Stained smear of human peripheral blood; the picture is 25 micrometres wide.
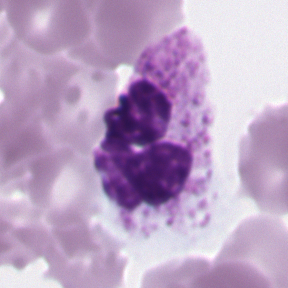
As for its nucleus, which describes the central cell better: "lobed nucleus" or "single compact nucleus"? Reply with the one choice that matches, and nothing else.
Lobed nucleus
